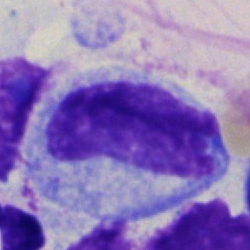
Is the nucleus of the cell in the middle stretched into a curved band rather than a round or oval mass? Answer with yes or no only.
Yes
